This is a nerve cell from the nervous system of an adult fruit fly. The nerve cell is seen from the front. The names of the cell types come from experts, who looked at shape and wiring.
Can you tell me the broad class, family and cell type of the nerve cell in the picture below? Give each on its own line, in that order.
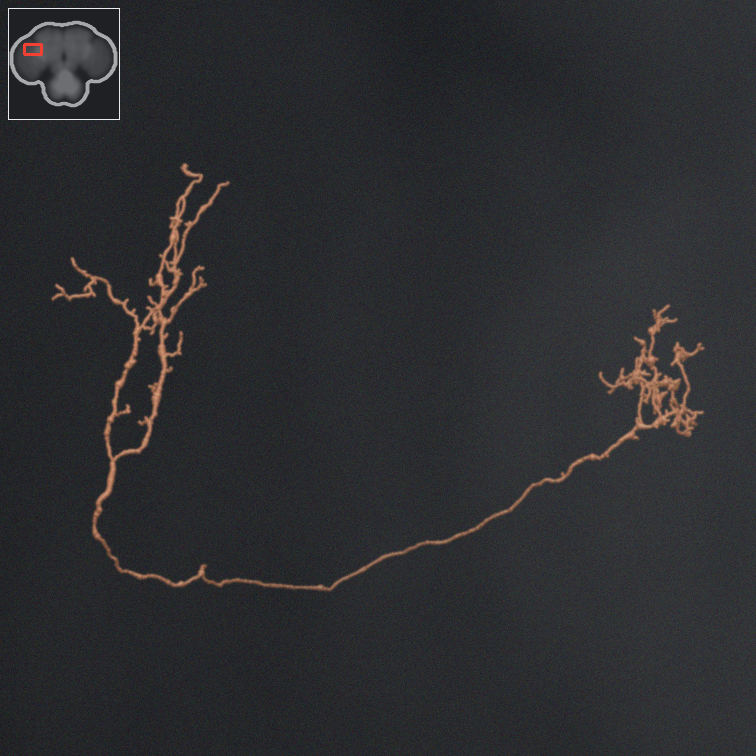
optic-lobe intrinsic neuron
Tm
Tm33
